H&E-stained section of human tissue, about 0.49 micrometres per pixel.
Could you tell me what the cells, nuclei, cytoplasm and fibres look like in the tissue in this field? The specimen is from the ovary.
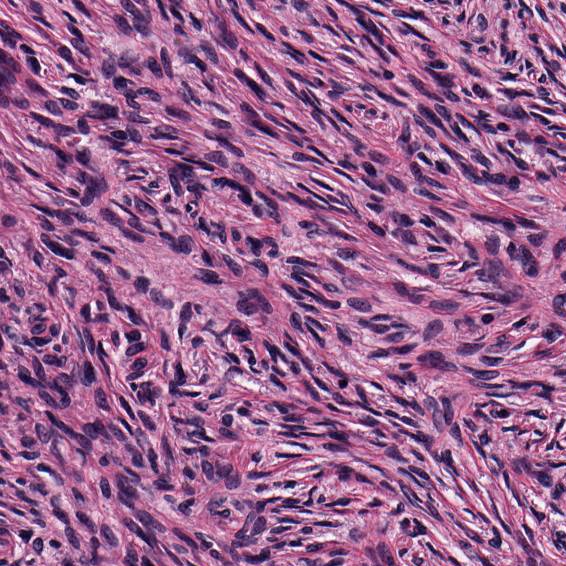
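Densely packed spindle-shaped cells fill the whole field, arranged in streaming, interlacing fascicles. Nuclei are mostly elongated and dark-staining, though plumper oval ones turn up here and there. Size and shape vary moderately across the field; there's no single uniform form. Cytoplasm is scant and pale pink, and the cell borders are indistinct.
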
